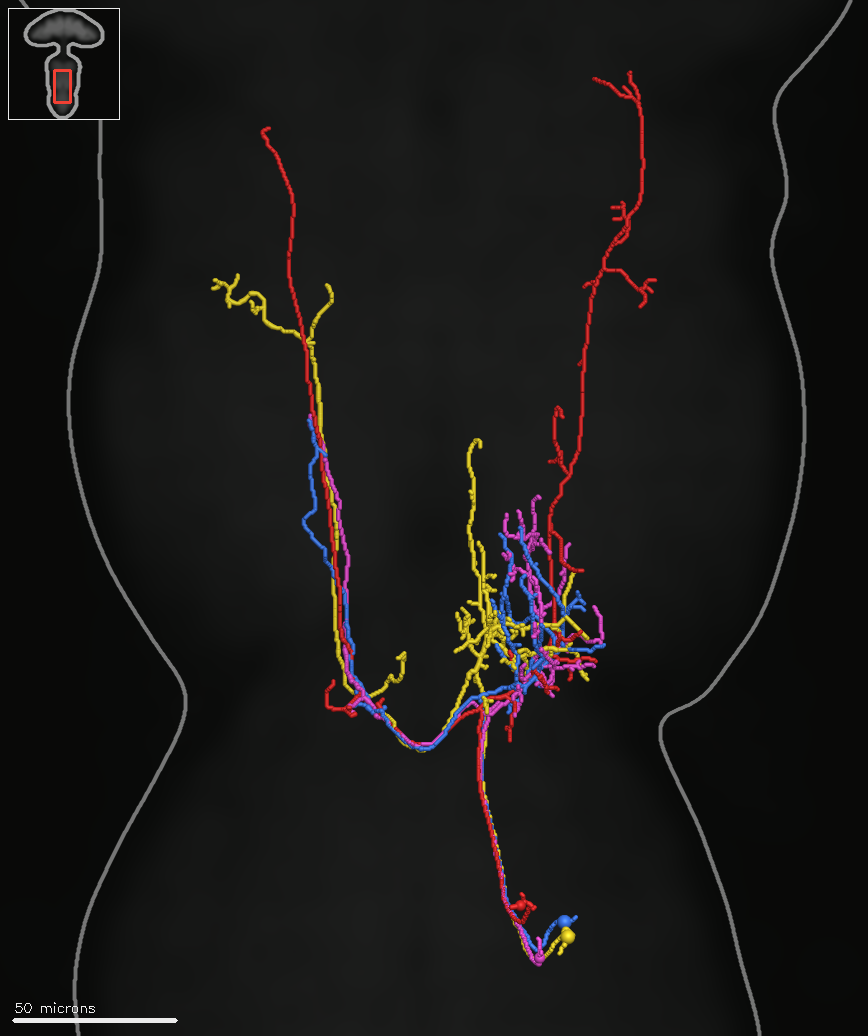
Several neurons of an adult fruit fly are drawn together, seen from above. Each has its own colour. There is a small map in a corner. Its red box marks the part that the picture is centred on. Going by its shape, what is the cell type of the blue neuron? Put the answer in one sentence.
The cell type is IN07B096_d.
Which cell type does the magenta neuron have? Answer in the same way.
The cell type is IN07B096_c.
